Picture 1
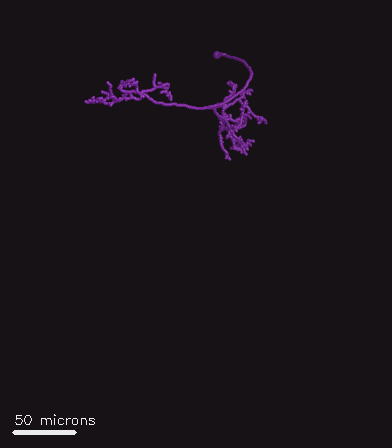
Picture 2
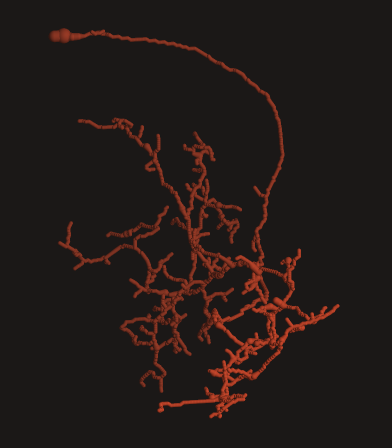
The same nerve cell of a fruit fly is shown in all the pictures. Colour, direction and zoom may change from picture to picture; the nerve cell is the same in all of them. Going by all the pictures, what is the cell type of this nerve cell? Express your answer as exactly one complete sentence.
This nerve cell is a cell of type LHPD2a5_b.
